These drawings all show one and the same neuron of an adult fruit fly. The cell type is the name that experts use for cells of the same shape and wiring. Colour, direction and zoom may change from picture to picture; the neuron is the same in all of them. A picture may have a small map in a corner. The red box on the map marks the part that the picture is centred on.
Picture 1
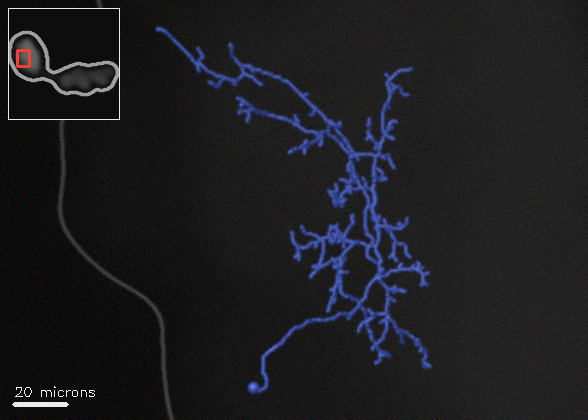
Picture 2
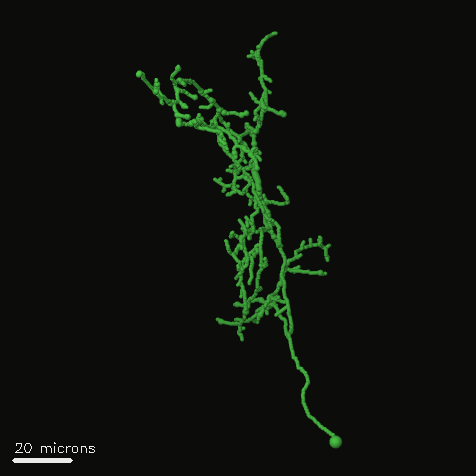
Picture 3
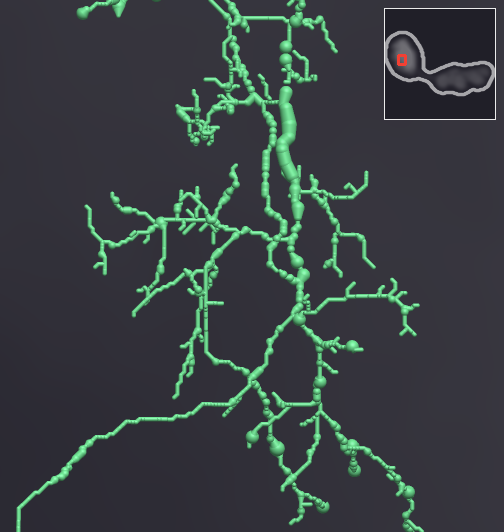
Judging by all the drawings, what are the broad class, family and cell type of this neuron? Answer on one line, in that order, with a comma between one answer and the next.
central-brain intrinsic neuron, hemilineage FLAa1, VES109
